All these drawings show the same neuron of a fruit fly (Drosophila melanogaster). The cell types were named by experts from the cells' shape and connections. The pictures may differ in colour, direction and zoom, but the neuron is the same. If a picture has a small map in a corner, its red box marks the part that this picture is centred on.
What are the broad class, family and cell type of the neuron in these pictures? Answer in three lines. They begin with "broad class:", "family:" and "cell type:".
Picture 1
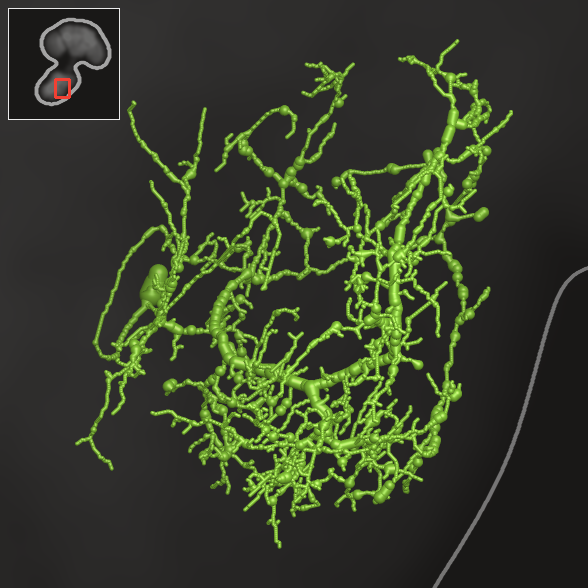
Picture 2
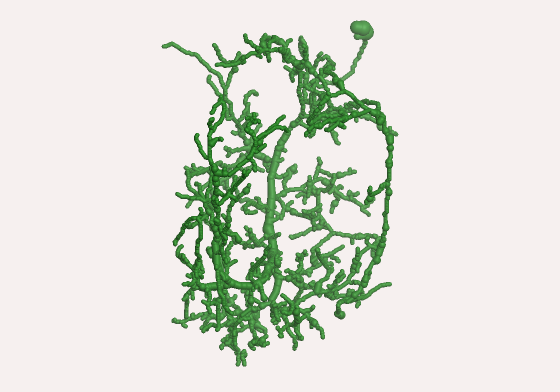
broad class: nerve-cord intrinsic neuron
family: hemilineage 03A
cell type: IN03A020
